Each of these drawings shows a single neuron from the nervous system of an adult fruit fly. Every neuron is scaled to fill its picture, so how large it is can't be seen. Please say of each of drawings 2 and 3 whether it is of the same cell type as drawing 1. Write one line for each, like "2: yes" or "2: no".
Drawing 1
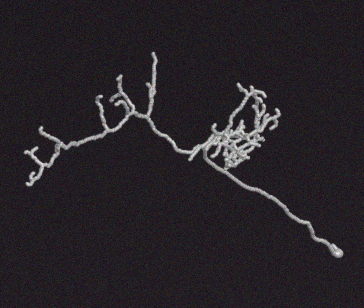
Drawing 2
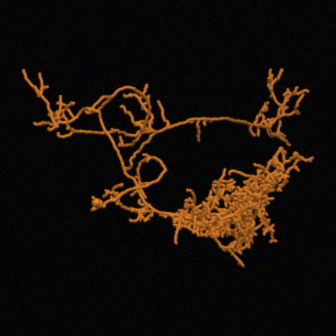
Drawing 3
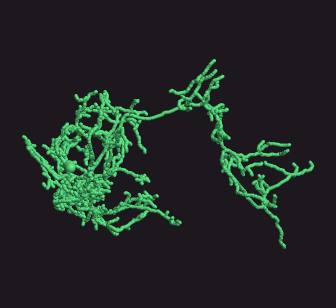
2: no
3: no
